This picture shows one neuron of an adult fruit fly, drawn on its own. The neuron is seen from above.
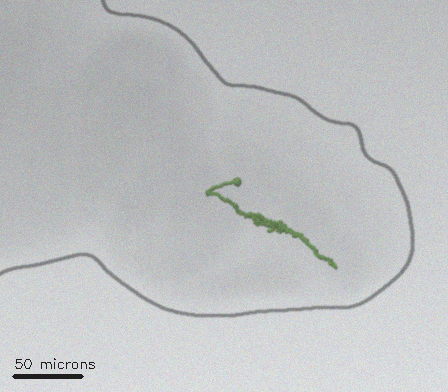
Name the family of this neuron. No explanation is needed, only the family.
Dm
